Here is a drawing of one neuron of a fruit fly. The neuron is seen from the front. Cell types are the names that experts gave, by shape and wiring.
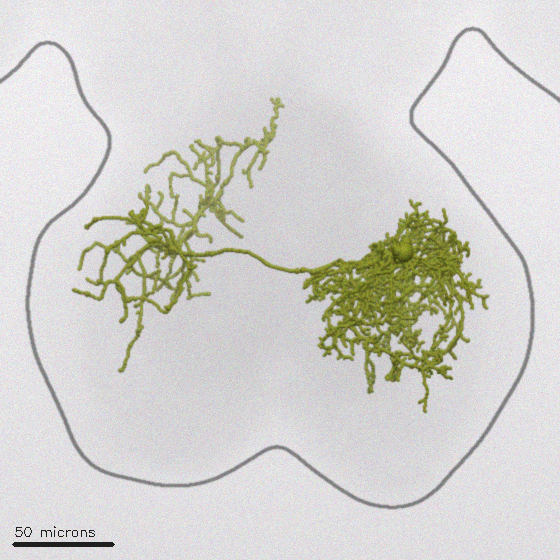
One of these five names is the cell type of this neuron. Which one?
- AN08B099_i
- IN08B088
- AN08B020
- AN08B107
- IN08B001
IN08B001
